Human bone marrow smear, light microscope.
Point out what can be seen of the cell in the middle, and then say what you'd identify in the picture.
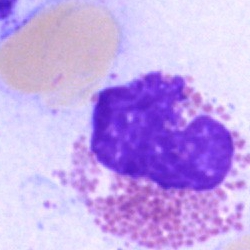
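Looking first at the cytoplasm, I see it crowded with many round reddish-pink granules, fairly even in size. The single nucleus seems irregular, notched at its upper right border. It sits in the upper part, with most of the granular cytoplasm below. So this is an eosinophil.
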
